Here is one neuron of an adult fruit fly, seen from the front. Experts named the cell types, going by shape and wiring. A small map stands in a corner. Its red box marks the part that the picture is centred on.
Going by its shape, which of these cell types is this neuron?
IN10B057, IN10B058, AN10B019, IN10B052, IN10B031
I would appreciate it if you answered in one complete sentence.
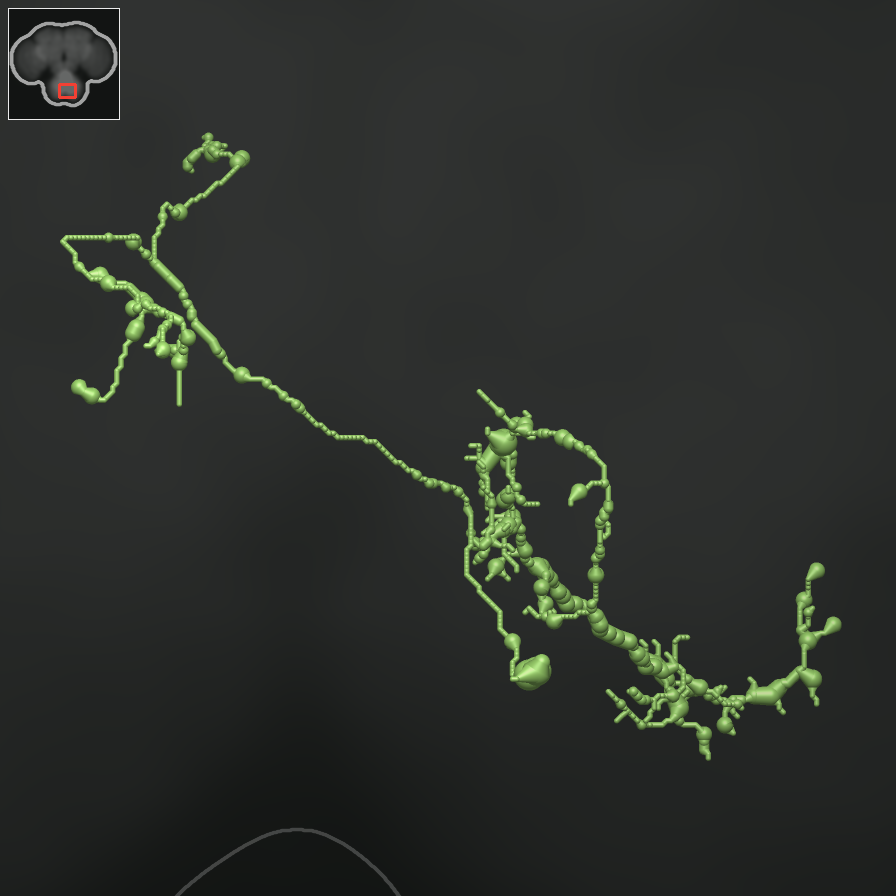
The cell type that fits this neuron is IN10B031.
